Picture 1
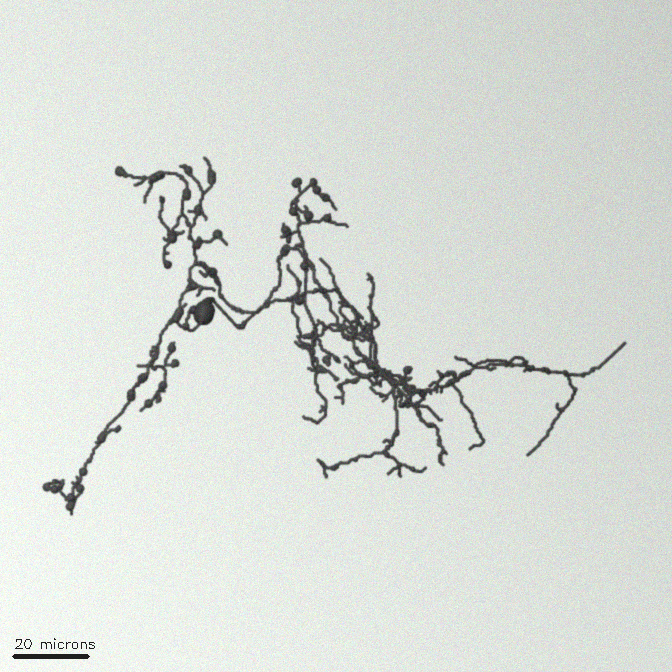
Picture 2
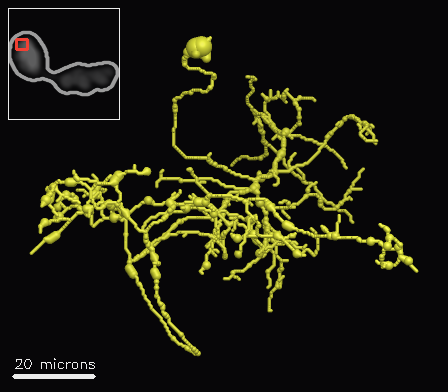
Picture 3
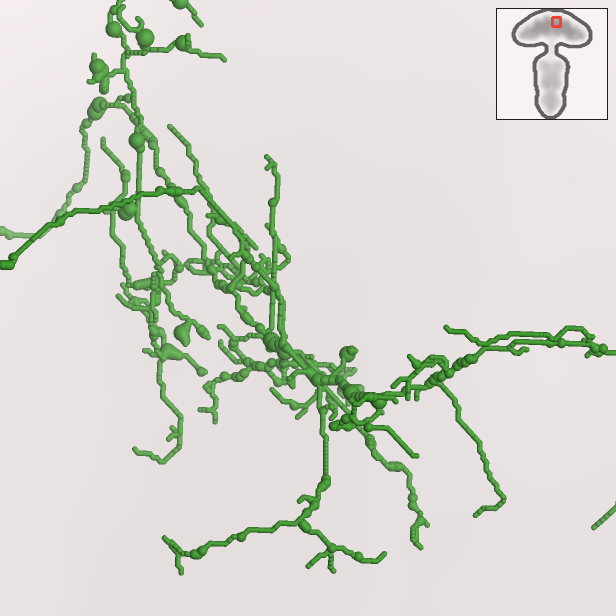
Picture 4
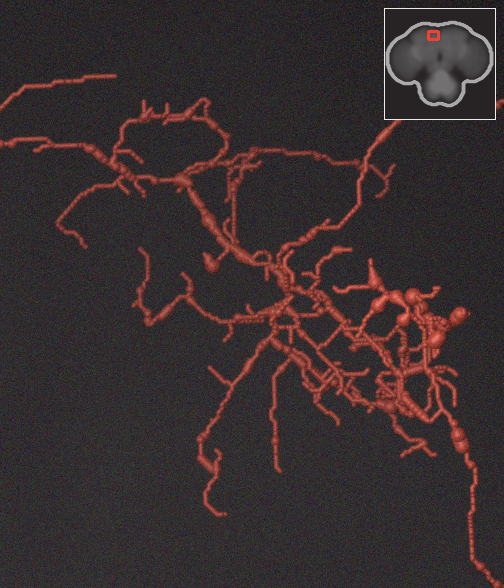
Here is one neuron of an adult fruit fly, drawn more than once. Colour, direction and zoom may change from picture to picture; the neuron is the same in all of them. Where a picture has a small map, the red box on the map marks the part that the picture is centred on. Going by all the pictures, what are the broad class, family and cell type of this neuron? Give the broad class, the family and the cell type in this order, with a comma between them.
central-brain intrinsic neuron, hemilineage SMPad3, CB3362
